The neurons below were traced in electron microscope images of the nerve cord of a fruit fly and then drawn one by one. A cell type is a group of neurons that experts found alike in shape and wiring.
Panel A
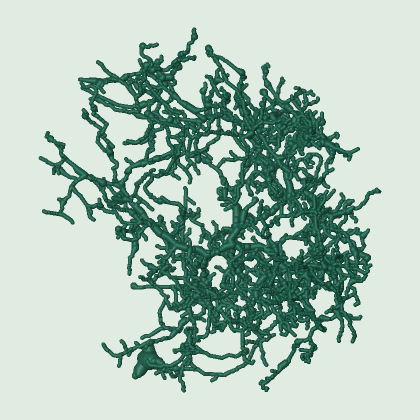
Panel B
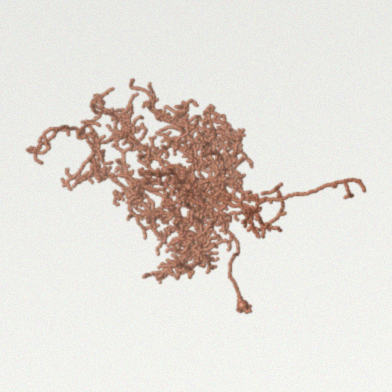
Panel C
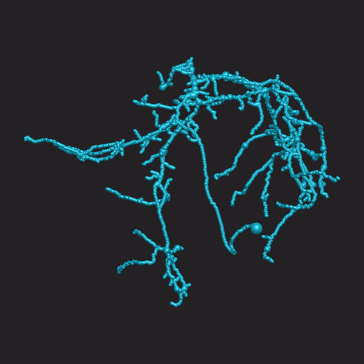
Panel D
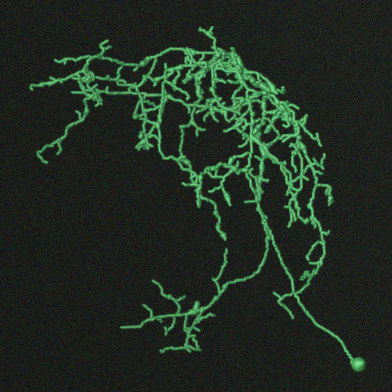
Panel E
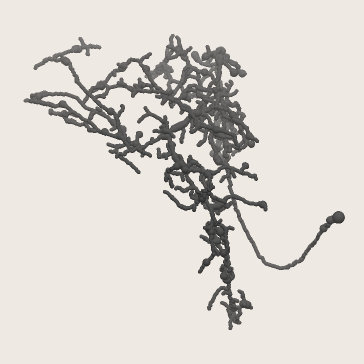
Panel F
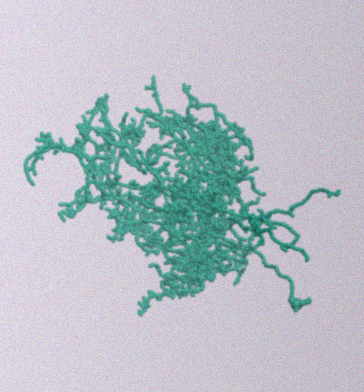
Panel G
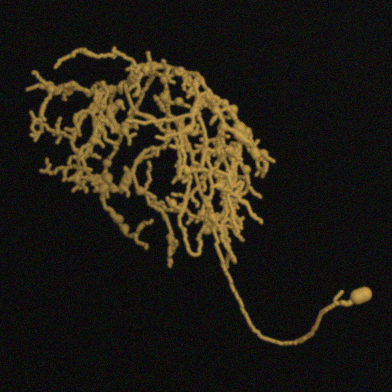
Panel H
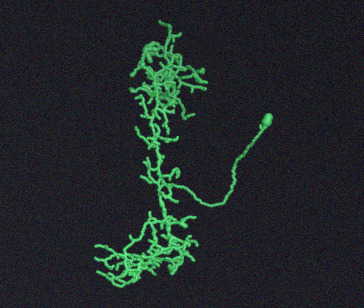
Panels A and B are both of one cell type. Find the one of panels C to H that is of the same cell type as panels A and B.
F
